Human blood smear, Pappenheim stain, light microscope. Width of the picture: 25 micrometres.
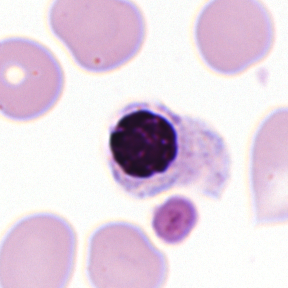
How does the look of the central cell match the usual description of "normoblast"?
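Start with the nucleus: it is round in outline and about 6 micrometres across.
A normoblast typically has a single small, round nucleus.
It lies off-centre, toward the left side of the cell, and the band of cytoplasm is wider on the right of the nucleus than on the left.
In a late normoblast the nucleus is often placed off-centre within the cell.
The chromatin is dark purple and densely clumped.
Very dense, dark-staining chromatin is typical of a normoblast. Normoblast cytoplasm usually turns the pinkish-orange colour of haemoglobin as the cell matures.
The cytoplasm here is pale greyish-blue rather than that pinkish-orange.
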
